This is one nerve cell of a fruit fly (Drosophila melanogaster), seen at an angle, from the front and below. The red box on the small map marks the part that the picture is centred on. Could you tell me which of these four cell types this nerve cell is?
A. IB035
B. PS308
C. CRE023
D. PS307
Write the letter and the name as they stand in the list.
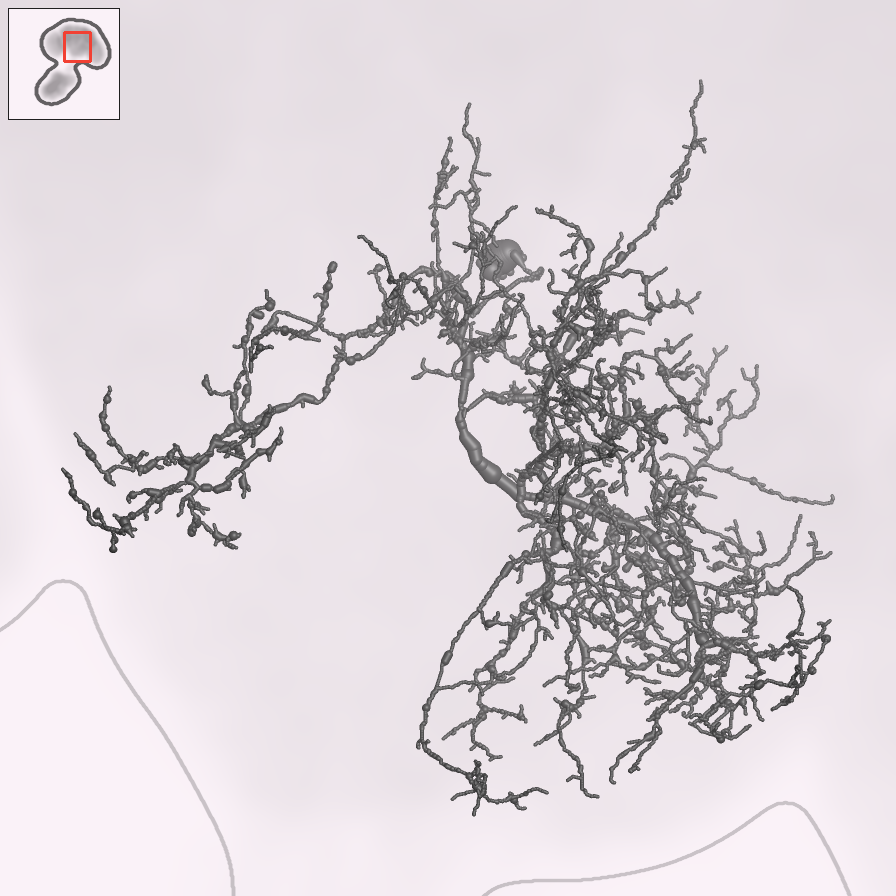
D. PS307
